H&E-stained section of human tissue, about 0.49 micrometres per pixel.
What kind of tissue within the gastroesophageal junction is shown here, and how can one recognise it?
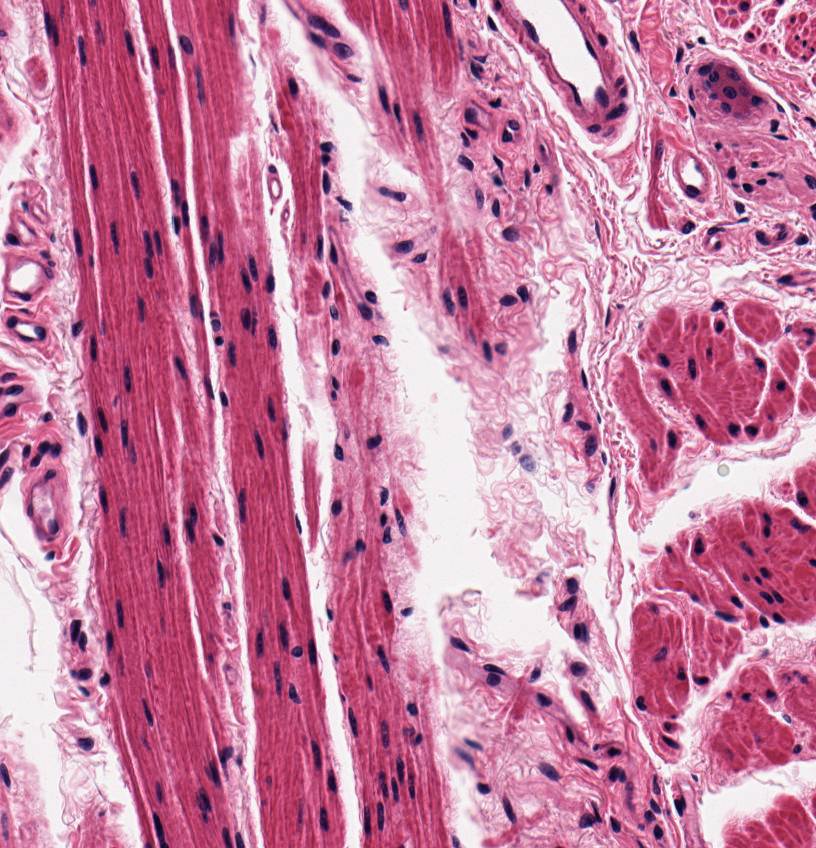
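What I'm looking at is smooth muscle. In the left half, the bundles are cut lengthwise and run roughly from top to bottom, and their nuclei are elongated and cigar-shaped.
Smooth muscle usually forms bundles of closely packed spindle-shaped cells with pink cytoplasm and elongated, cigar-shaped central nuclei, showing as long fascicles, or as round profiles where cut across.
That fits the right edge as well, where the bundles are cut across and give rounded profiles.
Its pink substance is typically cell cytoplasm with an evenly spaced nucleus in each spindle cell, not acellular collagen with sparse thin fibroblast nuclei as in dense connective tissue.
Between the two sets of bundles, in the middle, lies loose connective tissue with pale pink wavy fibres.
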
